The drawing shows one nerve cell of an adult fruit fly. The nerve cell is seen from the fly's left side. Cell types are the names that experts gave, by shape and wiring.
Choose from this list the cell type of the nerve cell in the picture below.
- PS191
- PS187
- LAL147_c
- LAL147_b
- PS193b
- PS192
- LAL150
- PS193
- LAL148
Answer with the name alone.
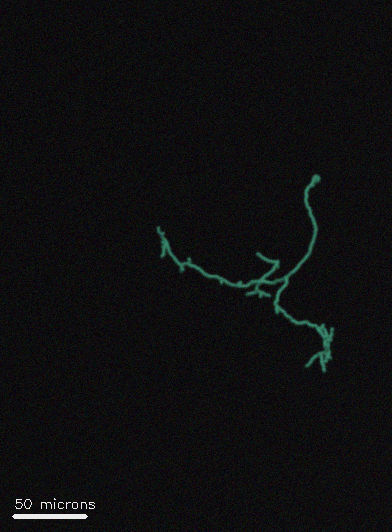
PS193b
